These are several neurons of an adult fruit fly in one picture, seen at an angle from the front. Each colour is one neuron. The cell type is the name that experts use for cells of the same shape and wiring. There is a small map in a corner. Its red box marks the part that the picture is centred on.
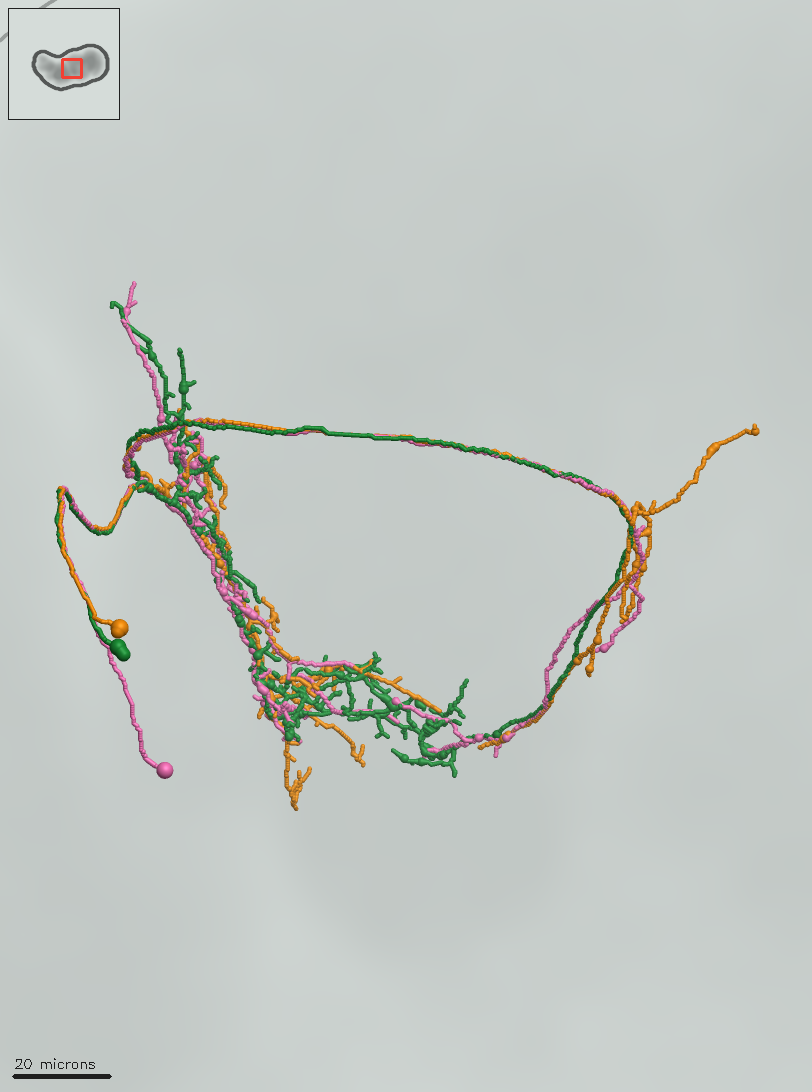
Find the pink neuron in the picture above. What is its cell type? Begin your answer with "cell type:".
cell type: CB3760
